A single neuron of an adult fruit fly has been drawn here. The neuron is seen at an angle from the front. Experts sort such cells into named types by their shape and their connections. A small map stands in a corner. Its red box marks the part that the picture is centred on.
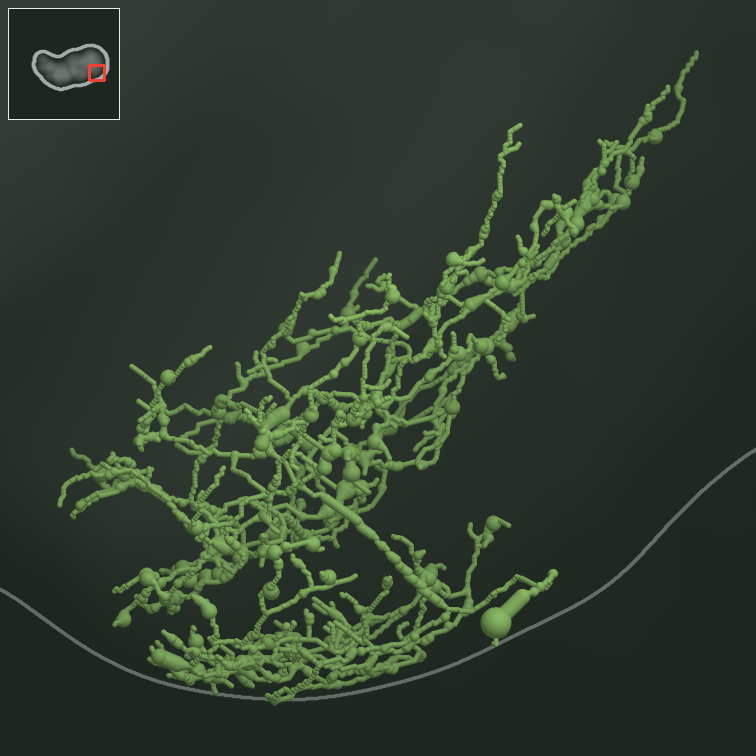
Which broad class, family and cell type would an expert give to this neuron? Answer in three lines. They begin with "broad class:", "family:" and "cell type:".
broad class: optic-lobe intrinsic neuron
family: Mi
cell type: Mi18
